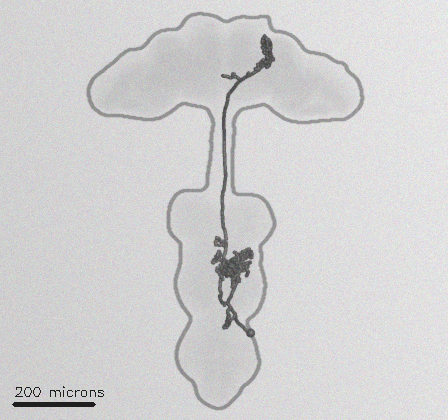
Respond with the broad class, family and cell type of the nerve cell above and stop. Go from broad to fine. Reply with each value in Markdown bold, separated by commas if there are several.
**ascending neuron**, **hemilineage 17B**, **AN17B013**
